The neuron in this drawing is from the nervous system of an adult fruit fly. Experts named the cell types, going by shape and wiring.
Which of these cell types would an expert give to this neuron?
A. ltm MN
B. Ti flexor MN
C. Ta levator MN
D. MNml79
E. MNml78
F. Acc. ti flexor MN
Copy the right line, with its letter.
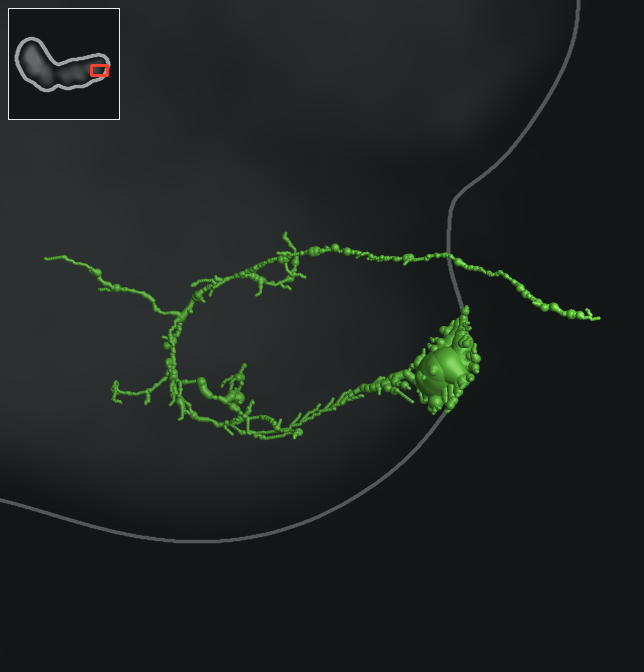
B. Ti flexor MN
